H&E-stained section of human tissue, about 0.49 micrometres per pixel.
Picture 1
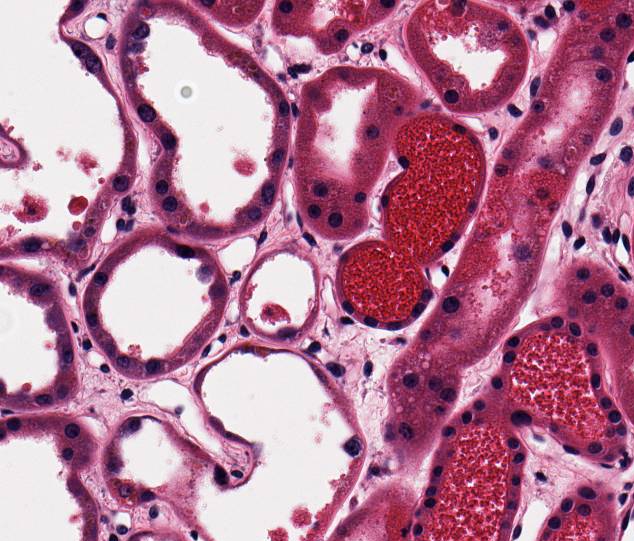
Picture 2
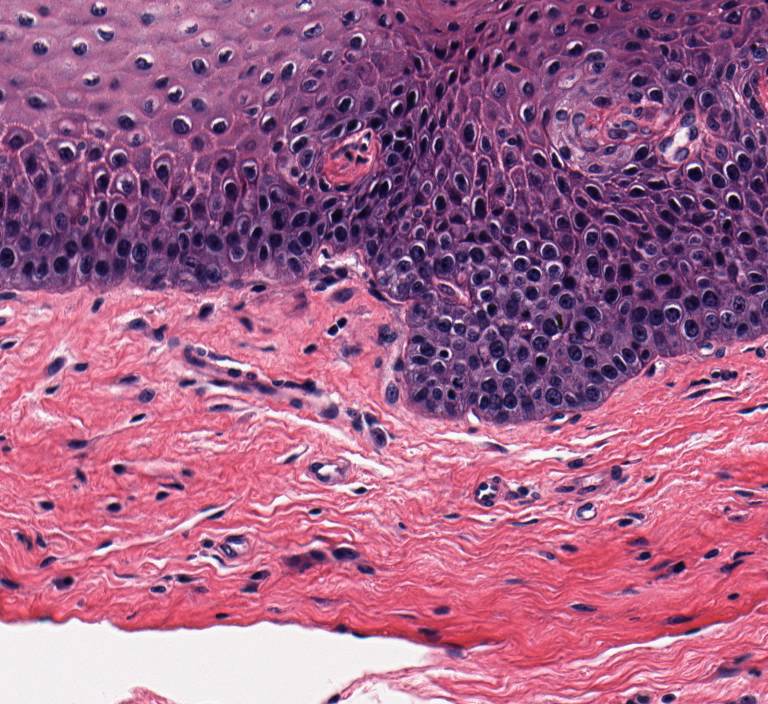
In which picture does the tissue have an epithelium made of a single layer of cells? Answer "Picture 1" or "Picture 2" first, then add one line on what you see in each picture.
Picture 1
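What picture 1 shows: The tubules are lined by a single layer of cells with round, dark-purple nuclei.
What picture 2 shows: Toward the top of the epithelium the cells become larger, with more pink cytoplasm and distinct cell borders.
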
